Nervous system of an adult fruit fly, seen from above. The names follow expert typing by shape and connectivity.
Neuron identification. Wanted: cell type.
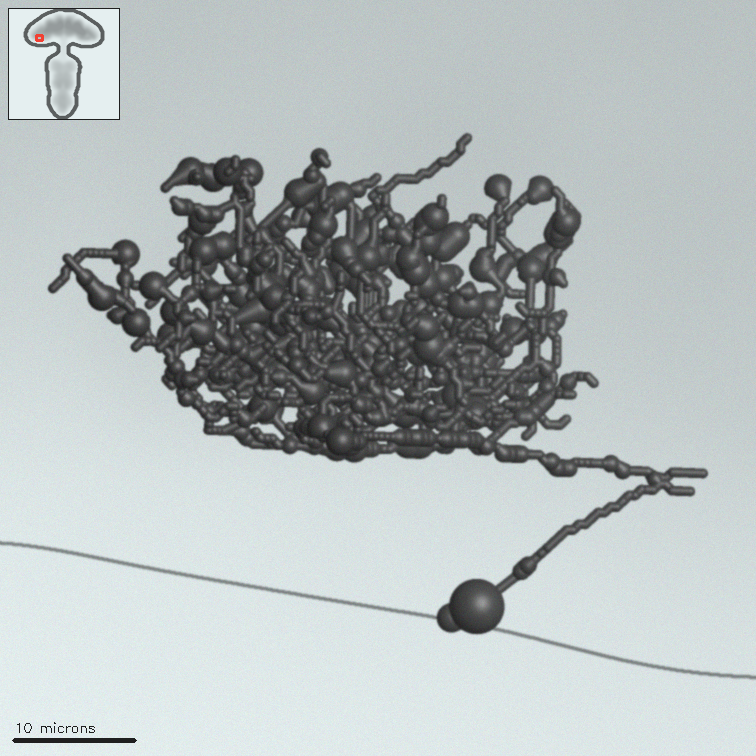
LPi3412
